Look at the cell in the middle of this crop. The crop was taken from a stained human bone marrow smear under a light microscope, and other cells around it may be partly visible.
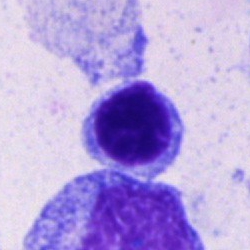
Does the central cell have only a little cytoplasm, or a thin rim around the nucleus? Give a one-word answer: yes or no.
Yes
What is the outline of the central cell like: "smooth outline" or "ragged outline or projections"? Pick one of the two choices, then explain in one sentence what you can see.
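Smooth outline. The cell outline is round and smooth.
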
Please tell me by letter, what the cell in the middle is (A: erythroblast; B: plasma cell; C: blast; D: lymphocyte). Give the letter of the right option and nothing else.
A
